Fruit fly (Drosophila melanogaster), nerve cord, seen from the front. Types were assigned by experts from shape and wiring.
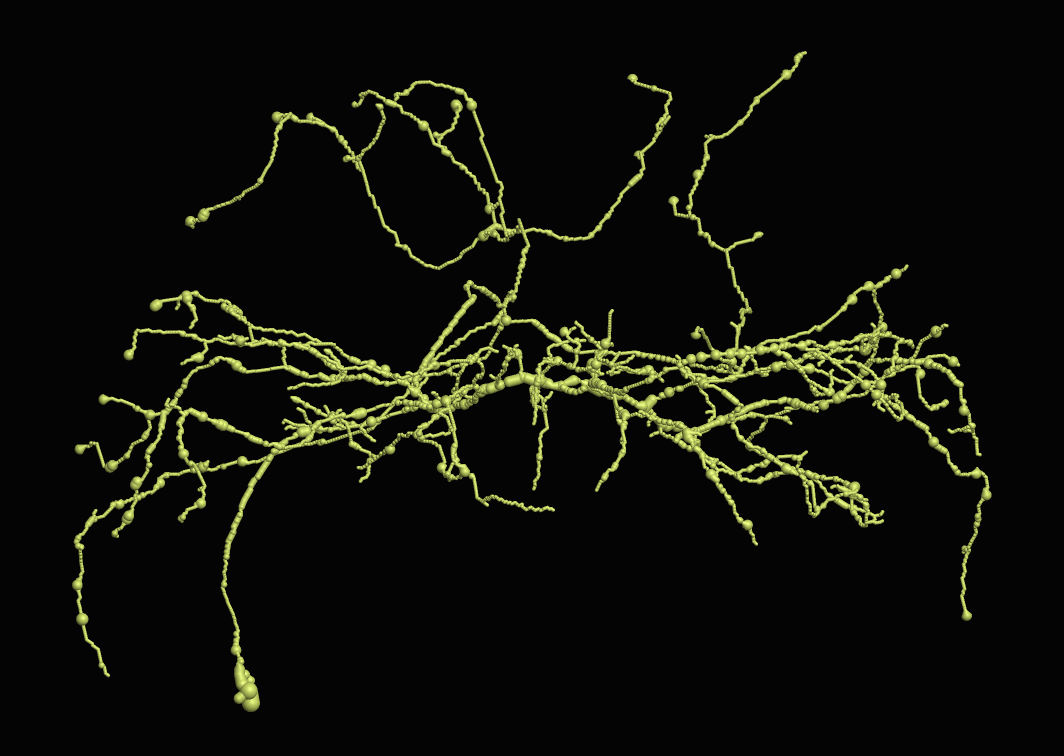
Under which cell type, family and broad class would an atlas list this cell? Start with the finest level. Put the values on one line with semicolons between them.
IN12A027; hemilineage 12A; nerve-cord intrinsic neuron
